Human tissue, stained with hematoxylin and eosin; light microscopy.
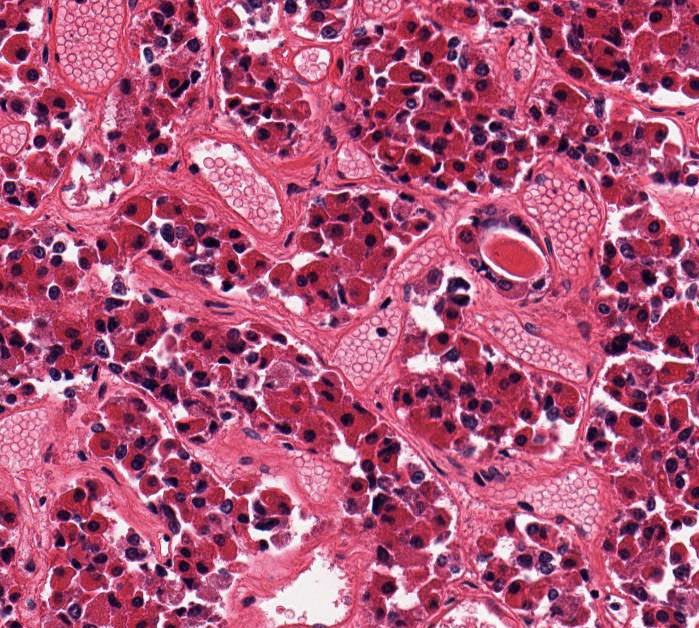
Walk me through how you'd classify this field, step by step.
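Answer: pars distalis of the pituitary. Cells: most in the nests are polygonal with abundant, deeply eosinophilic cytoplasm and small, round, dark nuclei.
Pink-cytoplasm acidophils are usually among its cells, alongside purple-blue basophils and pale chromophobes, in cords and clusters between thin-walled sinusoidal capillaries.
Vessels: a small vessel with red blood cells lies in a septum just right of and above the centre. Lumens: the nest cells form none anywhere.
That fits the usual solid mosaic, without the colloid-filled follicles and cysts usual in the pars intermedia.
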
